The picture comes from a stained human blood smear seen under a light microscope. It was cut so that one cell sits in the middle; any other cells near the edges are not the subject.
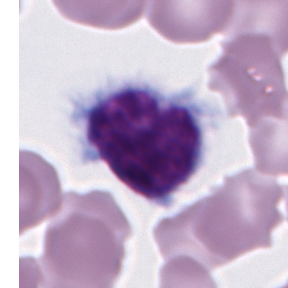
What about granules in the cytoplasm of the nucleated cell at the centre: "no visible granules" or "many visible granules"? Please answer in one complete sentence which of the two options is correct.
The cell's cytoplasm contains no granules that can be seen.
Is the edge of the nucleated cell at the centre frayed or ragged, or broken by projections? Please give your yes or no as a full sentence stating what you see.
Yes, the border of the cell is ragged or frayed, or shows projections, blebs or tags.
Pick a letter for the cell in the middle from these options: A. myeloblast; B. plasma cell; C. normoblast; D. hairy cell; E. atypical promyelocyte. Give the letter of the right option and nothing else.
D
